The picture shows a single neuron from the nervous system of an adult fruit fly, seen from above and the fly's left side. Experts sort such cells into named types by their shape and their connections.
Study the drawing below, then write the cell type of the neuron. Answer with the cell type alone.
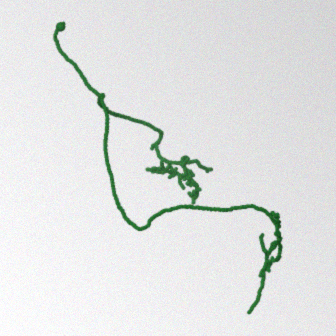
CB3865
